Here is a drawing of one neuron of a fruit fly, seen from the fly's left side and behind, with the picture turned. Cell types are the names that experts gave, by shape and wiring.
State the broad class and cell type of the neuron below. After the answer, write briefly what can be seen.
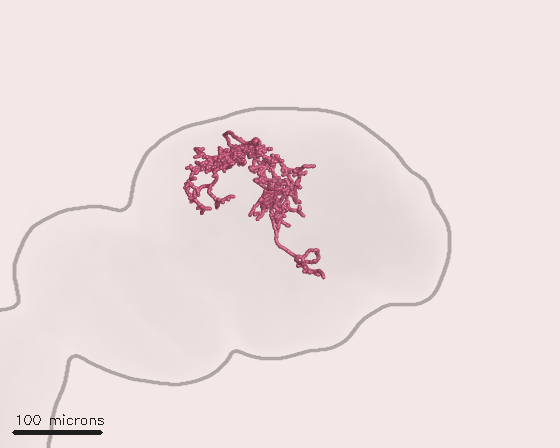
It is a central-brain intrinsic neuron. The cell type is GNG548. By the scale bar it is about 170 microns tall in this view. In this view it is about as wide as it is tall.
